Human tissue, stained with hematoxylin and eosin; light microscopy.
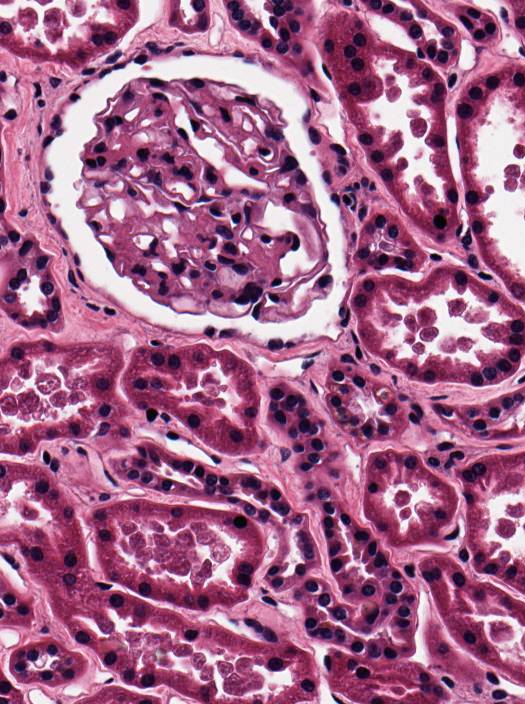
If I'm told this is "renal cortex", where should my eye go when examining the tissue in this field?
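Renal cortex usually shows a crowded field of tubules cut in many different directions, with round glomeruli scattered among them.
In keeping with that, a single rounded glomerulus lies in the upper left of this renal cortex, and tubules fill the rest of the field. The glomerular capsule is lined by flattened cells, and the tuft is lobulated with many open capillary spaces. Most tubules are lined by cuboidal cells with abundant pink cytoplasm.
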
